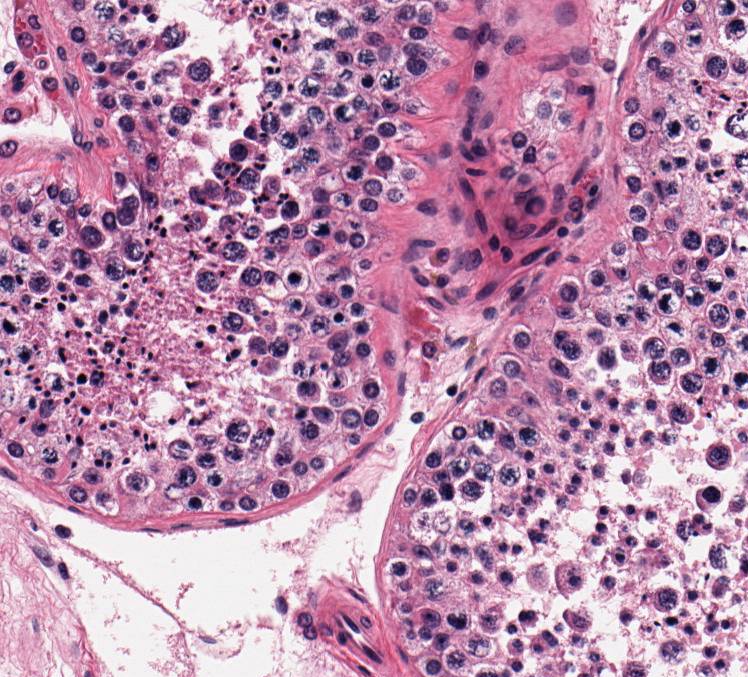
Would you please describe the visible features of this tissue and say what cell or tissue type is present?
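The tubules are filled with many layers of rounded cells and lack a wide open central lumen. Many large round cells have nuclei with coarse, dark, clumped chromatin. Toward the centre of the left tubule, numerous small, dense, dark nuclei cluster. A thin pink wall with flattened, elongated nuclei bounds each tubule. It is testis.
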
